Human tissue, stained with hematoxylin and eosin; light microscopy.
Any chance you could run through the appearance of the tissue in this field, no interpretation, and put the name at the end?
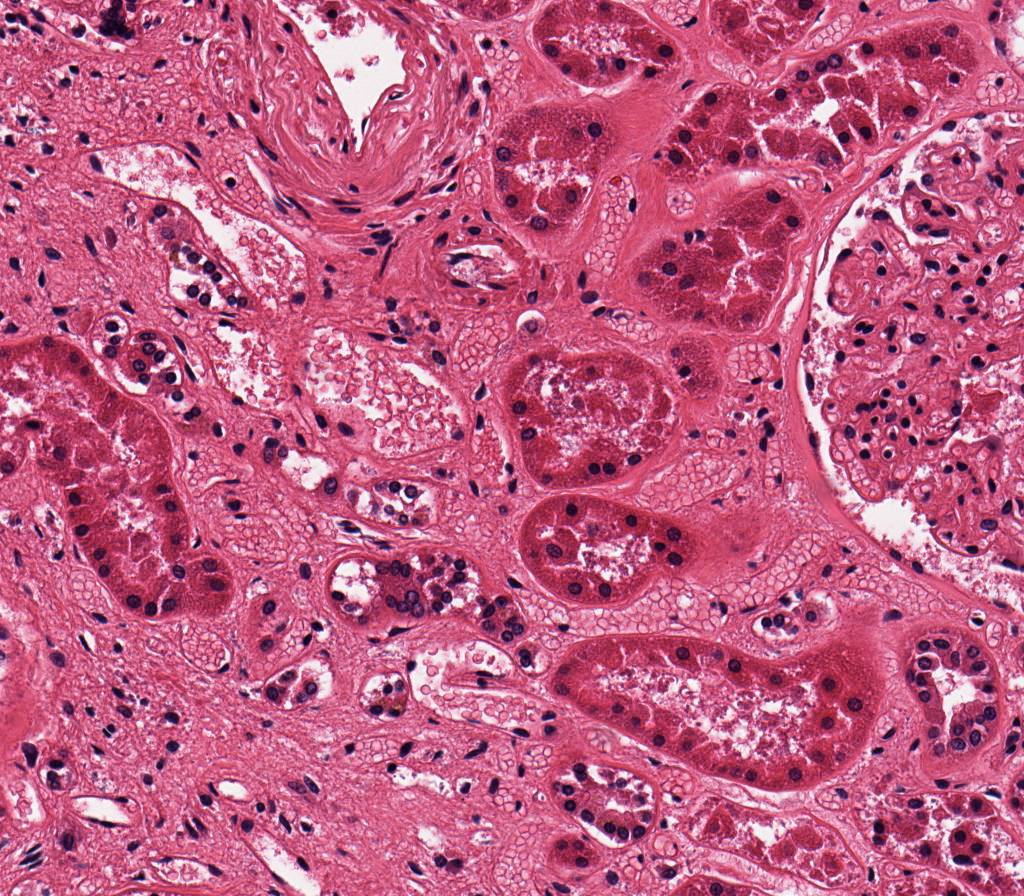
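Notice at the right edge a glomerulus, a large rounded tuft crowded with nuclei, parted from its capsule by a clear crescentic space. The large tubule lumens hold pale flocculent, vacuolated material rather than nothing. On the left, pale pink fibrillary stroma with scattered elongated nuclei widens the spaces between tubules. This is renal cortex.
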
